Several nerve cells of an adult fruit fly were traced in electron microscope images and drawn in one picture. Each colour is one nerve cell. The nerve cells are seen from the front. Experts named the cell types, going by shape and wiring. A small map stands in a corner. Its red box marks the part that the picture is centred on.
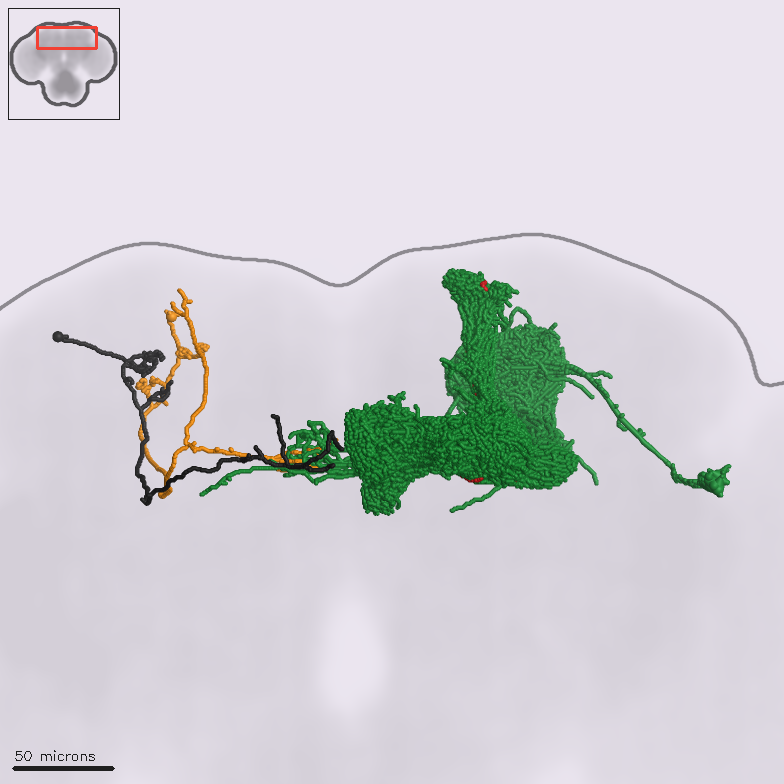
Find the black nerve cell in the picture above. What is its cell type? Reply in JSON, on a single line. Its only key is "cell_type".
{"cell_type": "KCg-m"}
